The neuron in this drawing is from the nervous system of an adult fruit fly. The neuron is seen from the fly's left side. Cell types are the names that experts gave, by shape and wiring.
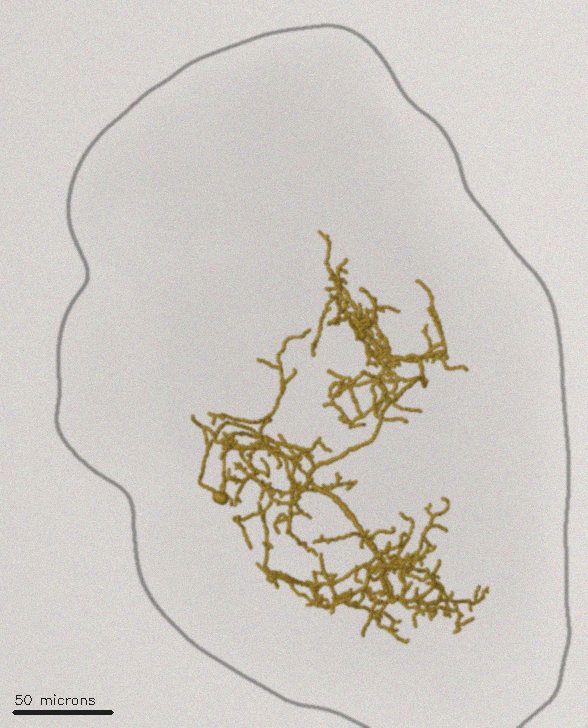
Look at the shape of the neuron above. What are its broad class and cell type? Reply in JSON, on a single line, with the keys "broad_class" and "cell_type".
{"broad_class": "central-brain intrinsic neuron", "cell_type": "SAD010"}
